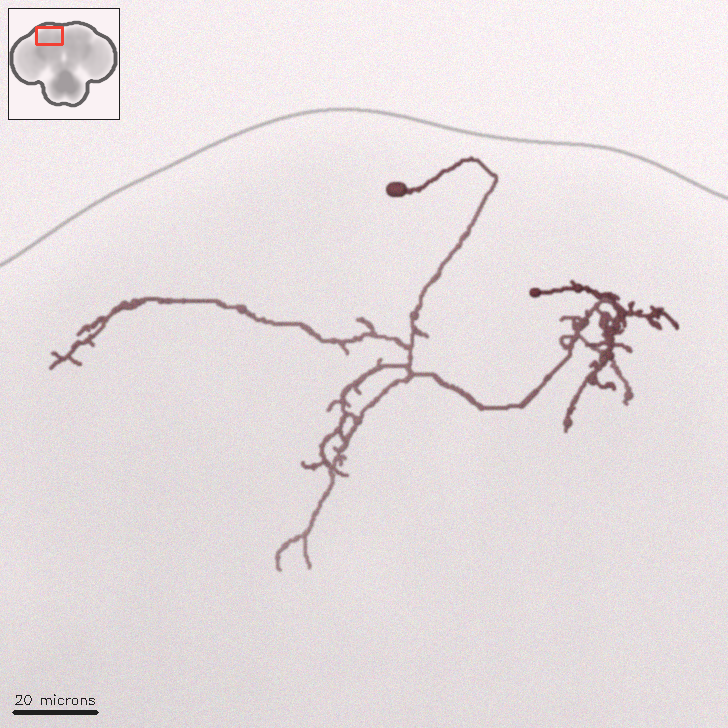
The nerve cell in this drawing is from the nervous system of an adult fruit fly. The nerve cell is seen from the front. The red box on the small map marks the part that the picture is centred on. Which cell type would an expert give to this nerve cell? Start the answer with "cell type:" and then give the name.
cell type: CB2720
